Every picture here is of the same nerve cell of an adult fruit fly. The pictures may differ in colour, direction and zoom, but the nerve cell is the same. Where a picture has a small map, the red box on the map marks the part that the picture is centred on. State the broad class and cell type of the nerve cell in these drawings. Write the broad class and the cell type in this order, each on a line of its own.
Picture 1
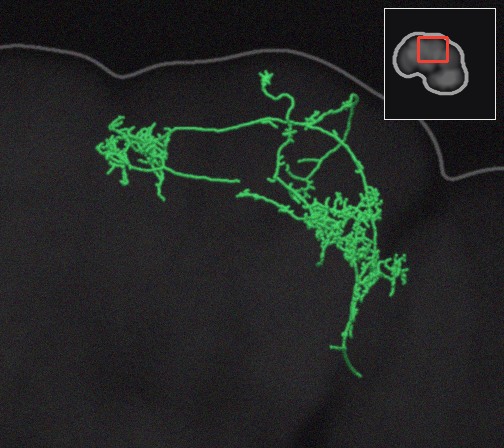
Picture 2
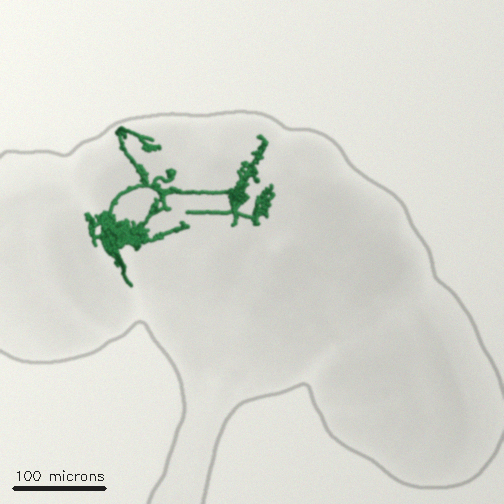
central-brain intrinsic neuron
aMe24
